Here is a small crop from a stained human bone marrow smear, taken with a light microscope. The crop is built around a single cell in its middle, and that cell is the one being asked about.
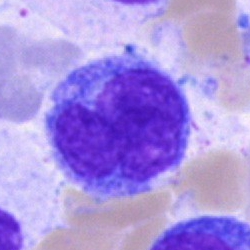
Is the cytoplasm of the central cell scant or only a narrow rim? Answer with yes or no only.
Yes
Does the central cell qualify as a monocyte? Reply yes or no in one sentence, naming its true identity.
Yes, the cell centred in the field of view is a monocyte.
